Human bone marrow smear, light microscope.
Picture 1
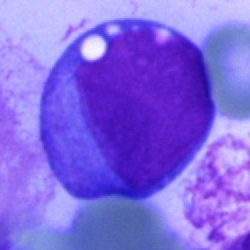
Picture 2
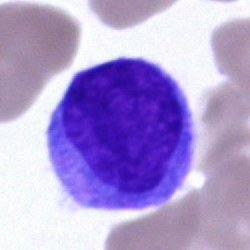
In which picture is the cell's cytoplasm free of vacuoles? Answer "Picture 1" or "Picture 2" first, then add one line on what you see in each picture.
Picture 2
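In picture 1: Several clear round vacuoles lie along the top edge of the cell, one larger than the rest.
In picture 2: The cytoplasm shows no vacuoles.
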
